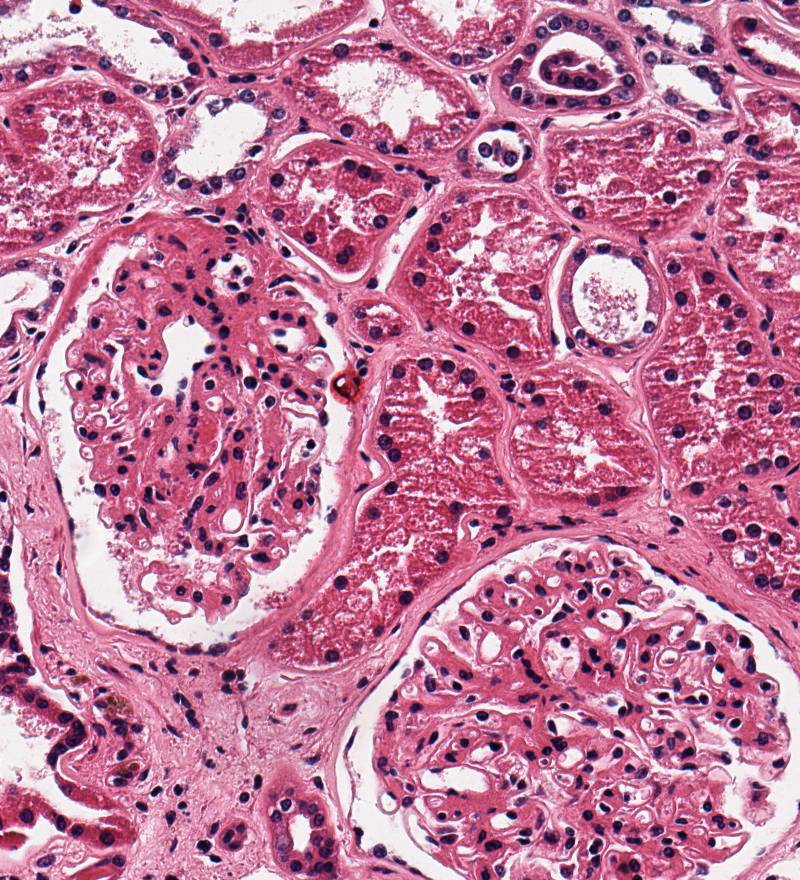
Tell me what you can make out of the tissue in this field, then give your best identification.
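Glomeruli: two, at left centre and lower right. Tubules: round to oval cross-sections across the upper half and right side. Most: cells with deeply eosinophilic granular cytoplasm, narrow irregular star-shaped lumens. A few smaller, near top centre: paler cells, round open lumens. Name: renal cortex.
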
